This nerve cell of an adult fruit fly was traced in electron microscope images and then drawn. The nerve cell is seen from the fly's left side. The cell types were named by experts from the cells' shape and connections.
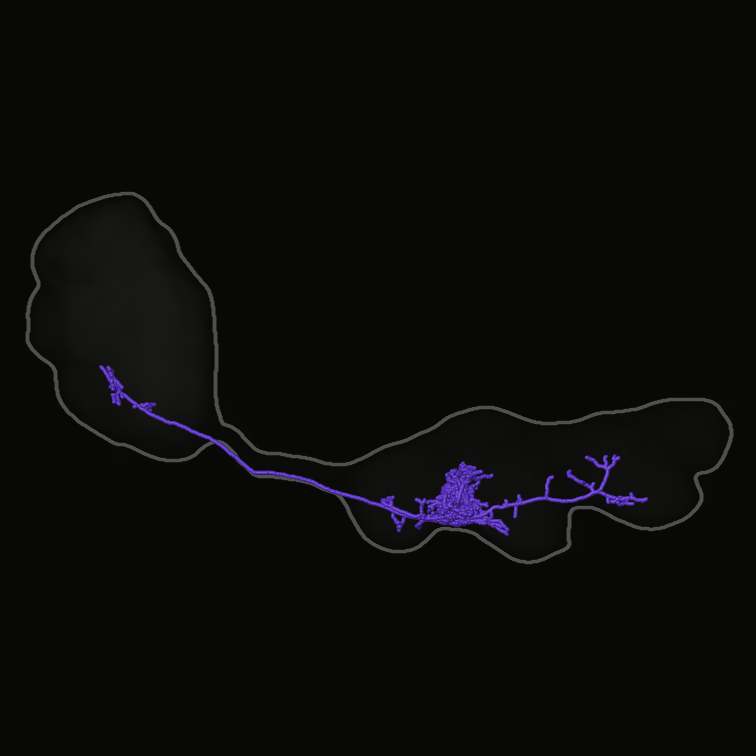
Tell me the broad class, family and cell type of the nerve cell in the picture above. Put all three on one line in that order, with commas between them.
ascending neuron, hemilineage 17A, AN17A003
